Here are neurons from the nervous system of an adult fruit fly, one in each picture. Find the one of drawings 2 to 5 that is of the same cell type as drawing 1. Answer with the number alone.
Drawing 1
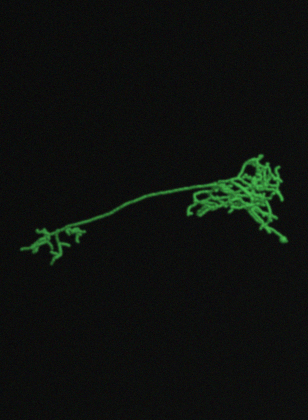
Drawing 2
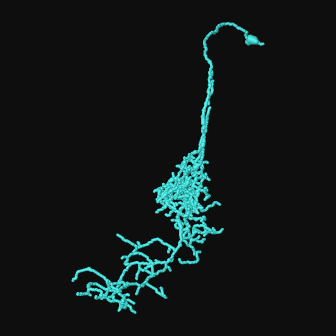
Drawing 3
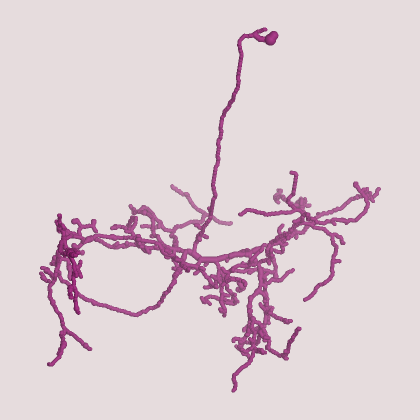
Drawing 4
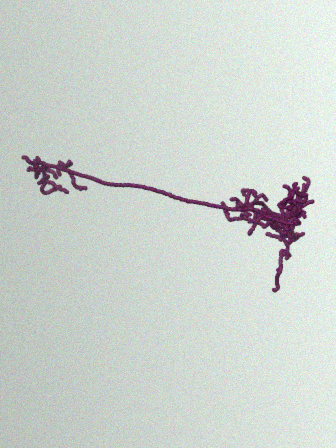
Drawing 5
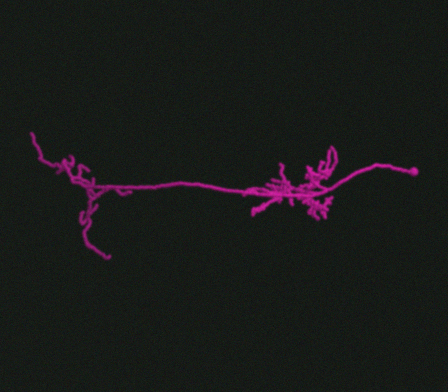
4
